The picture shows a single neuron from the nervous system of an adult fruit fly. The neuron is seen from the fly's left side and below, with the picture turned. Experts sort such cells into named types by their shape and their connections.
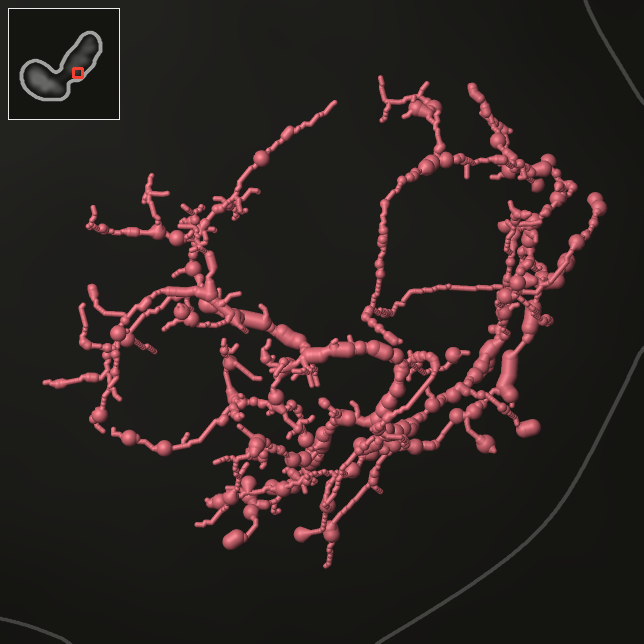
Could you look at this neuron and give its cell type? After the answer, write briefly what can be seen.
The cell type is IN01B023_d. This is a nerve-cord intrinsic neuron. No cell body is drawn. Dozens of branch ends can be seen.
